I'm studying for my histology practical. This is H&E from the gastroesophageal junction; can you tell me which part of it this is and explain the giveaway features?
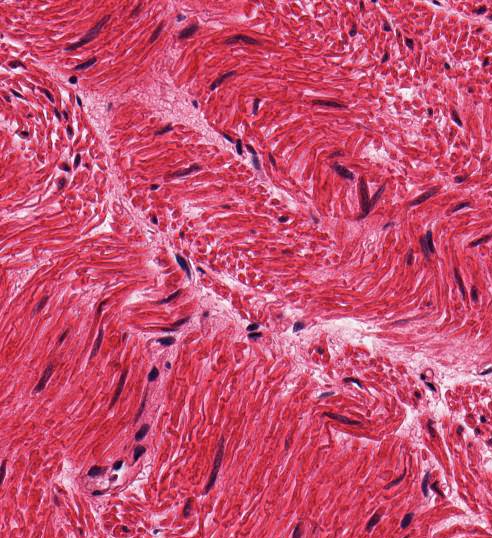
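Here we have smooth muscle, its bundles interlacing in different directions across the whole field. Look at the nuclei: elongated, dark blue and cigar-shaped, with rounded ends.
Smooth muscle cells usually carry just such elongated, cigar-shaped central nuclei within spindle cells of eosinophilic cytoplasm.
The cytoplasm here is deeply eosinophilic and takes up most of the field, and you won't find any cross-striations.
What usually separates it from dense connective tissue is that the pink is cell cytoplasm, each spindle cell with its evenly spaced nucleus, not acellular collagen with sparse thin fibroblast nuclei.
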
